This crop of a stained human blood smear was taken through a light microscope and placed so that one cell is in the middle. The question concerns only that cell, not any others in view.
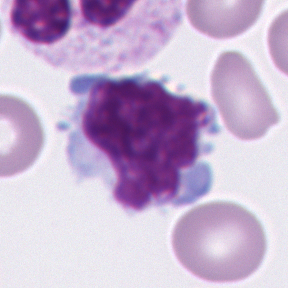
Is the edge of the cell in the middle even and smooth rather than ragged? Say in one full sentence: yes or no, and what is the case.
No, projections, blebs or tags, or a frayed edge, break the outline of this cell.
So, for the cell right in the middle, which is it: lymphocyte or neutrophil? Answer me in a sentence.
The cell in the exact centre of the crop is a lymphocyte.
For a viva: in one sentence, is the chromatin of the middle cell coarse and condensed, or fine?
You can see that its chromatin is coarsely clumped.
